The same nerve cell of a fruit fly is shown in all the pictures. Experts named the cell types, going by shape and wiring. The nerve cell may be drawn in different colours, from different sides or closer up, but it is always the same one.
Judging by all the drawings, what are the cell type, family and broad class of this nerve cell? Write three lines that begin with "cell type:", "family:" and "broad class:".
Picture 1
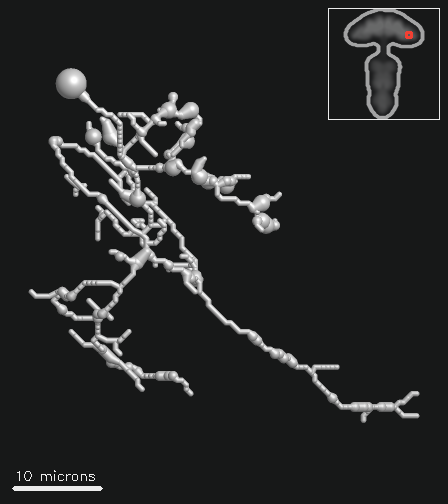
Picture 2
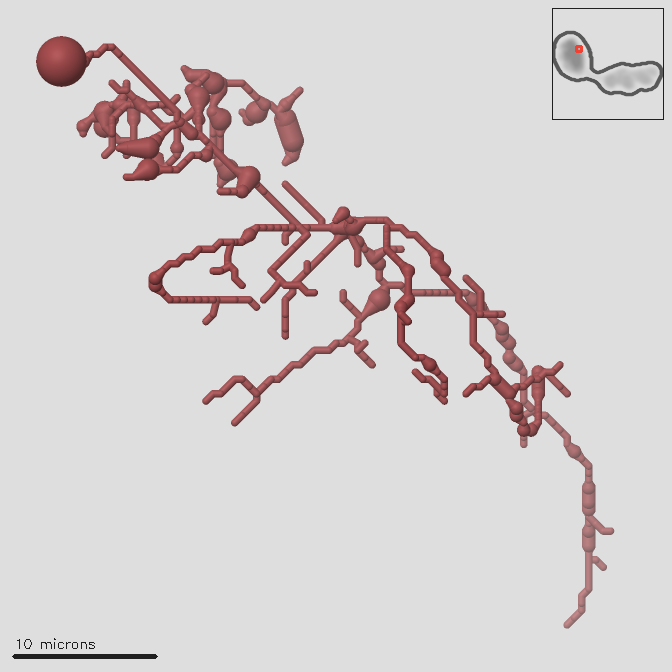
cell type: Mi16
family: Mi
broad class: optic-lobe intrinsic neuron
